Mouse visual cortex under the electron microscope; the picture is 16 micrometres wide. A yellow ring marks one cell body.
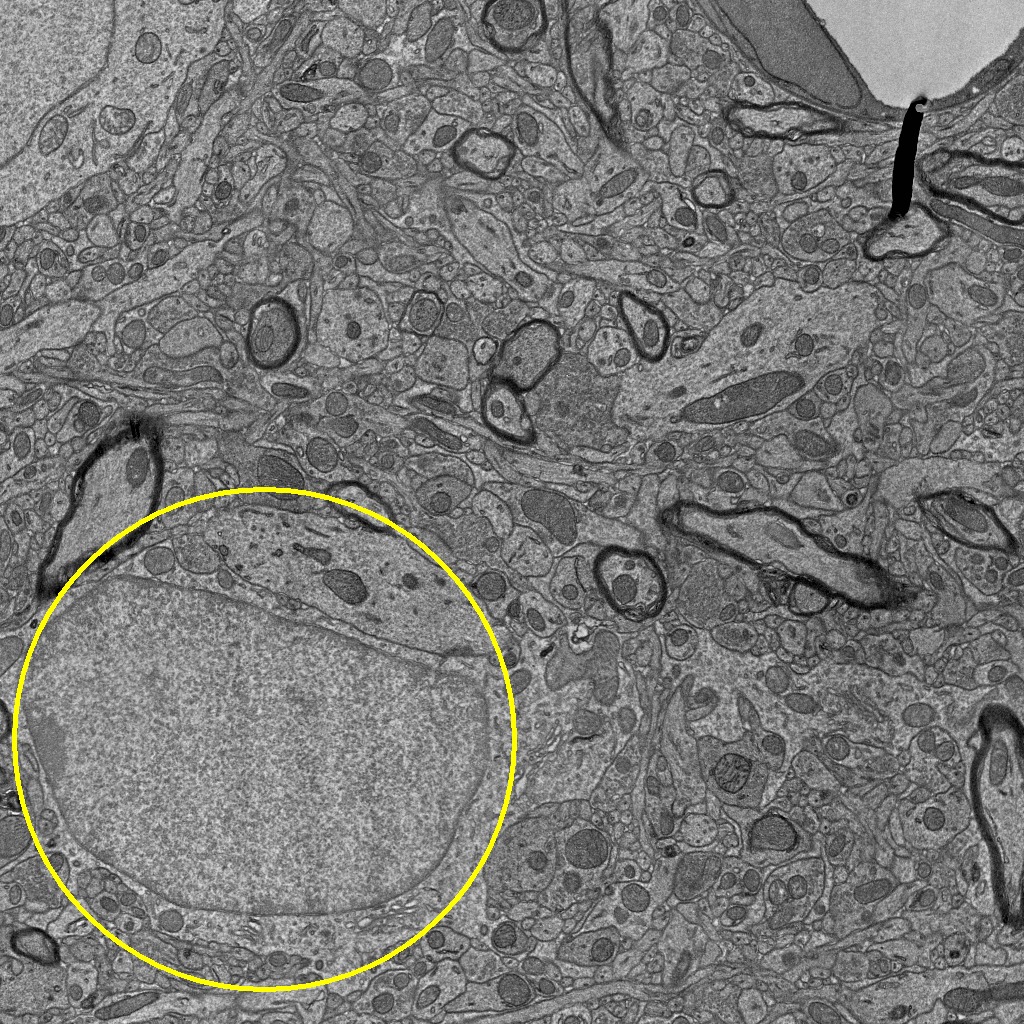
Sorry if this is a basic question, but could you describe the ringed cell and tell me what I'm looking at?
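A smooth course, free of deep infoldings, marks the nuclear envelope. At the left end of the nucleus, a darker, smooth patch lies against the envelope. No distinct nucleolus is visible, and the cytoplasm contains no stacks of rough endoplasmic reticulum. The cell is an astrocyte.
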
